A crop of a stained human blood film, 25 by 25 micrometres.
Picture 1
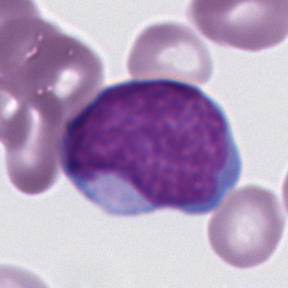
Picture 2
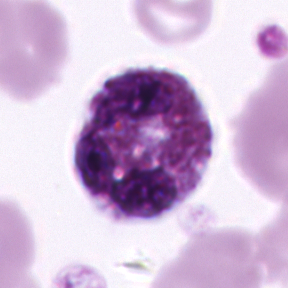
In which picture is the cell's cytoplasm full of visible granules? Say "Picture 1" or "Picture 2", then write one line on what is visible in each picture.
Picture 2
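Picture 1: No granules are visible in the cytoplasm.
Picture 2: Coarse dark purple granules crowd over most of the cell.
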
